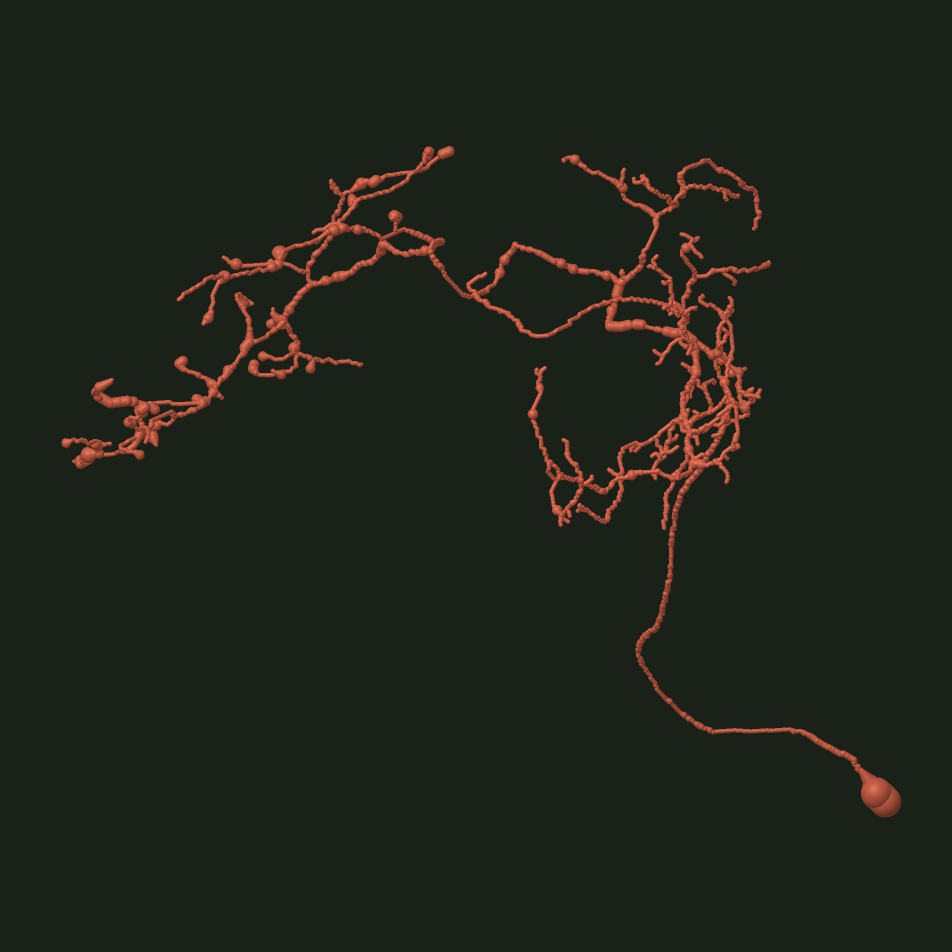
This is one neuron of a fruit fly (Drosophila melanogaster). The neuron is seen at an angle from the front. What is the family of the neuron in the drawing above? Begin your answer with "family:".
family: hemilineage 06A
